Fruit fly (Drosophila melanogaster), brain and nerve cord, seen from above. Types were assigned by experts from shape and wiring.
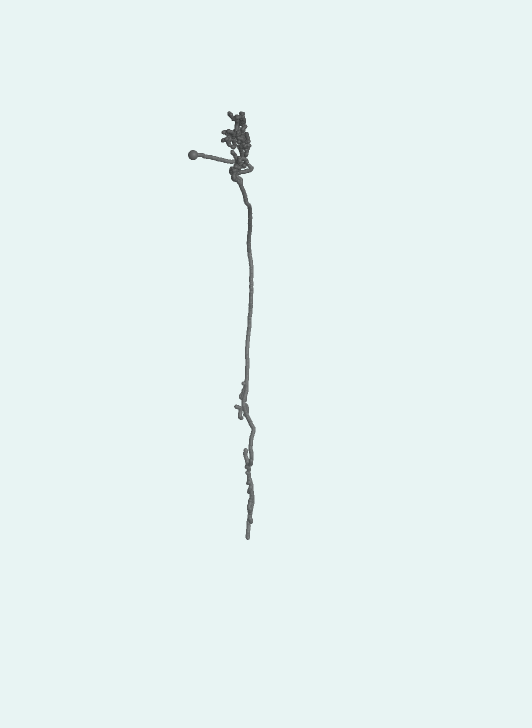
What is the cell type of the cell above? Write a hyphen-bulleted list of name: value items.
- cell type: DNg01_a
